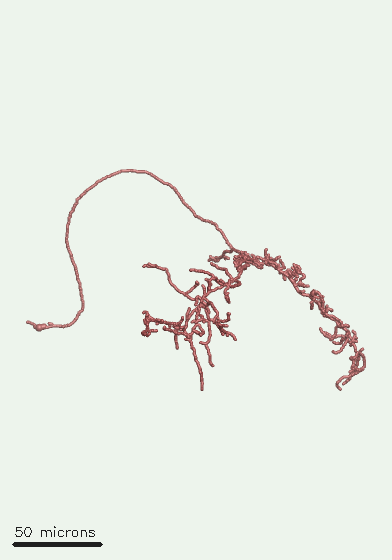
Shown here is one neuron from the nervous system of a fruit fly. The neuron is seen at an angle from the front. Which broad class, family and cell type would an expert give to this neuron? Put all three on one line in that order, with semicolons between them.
central-brain intrinsic neuron; hemilineage SIPa1_dorsal; ATL003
